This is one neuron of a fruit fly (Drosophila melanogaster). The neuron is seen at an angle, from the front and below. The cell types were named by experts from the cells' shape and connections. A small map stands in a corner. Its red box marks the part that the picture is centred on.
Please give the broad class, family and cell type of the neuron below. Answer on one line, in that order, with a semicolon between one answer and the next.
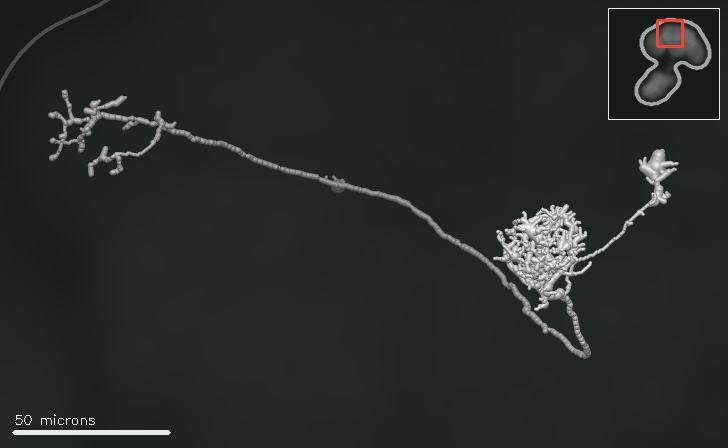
central-brain intrinsic neuron; hemilineage ALad1; VA1d_adPN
